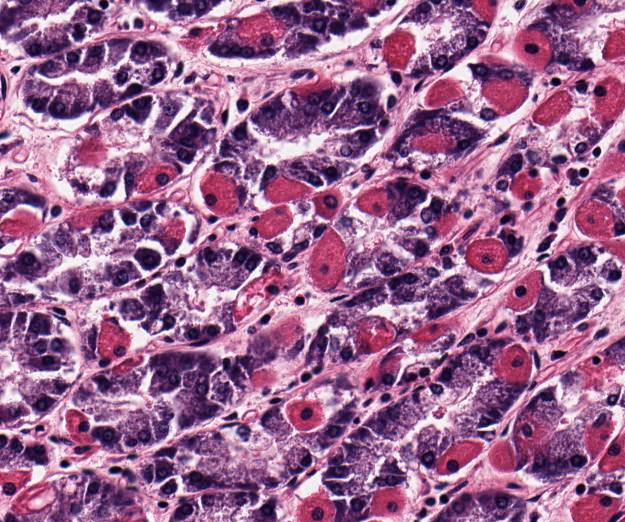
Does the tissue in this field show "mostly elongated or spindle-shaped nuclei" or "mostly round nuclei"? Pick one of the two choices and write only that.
Mostly round nuclei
